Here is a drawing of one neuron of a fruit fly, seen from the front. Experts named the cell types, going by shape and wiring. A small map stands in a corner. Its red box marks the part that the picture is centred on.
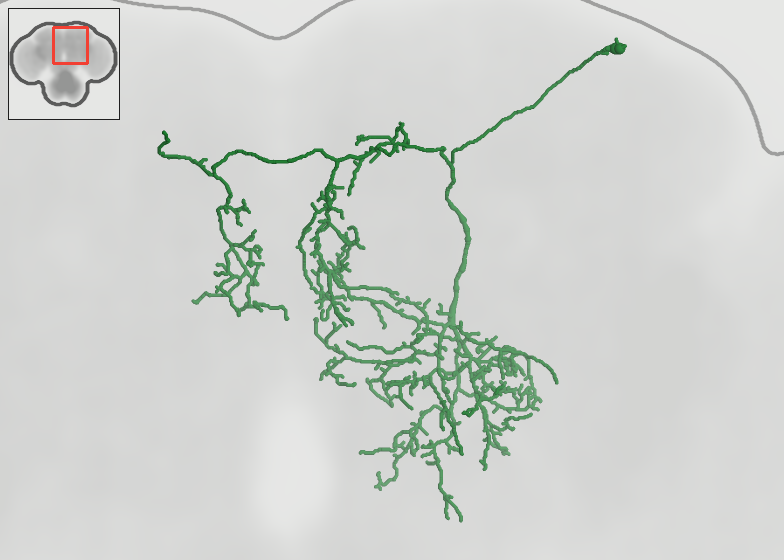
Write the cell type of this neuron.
ATL016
